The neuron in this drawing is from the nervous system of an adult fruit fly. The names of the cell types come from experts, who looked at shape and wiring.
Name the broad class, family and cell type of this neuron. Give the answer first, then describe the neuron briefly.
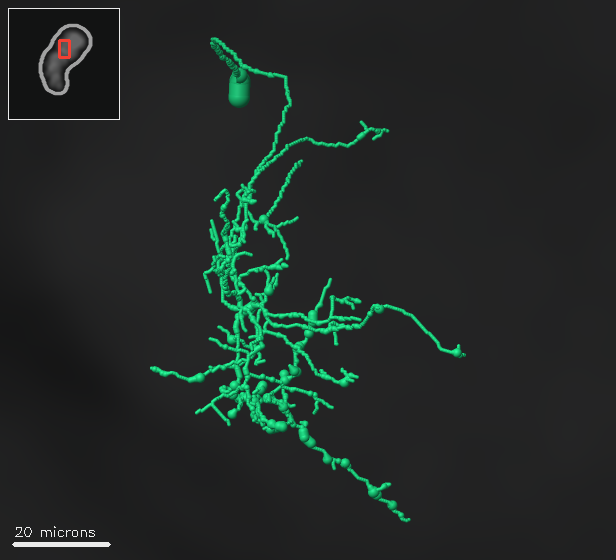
Its broad class is central-brain intrinsic neuron. Its family is hemilineage WEDa2. The cell type is WED028. The cell body can be seen at the top of the picture. By the scale bar it is about 100 microns tall in this view. Dozens of branch ends can be seen.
